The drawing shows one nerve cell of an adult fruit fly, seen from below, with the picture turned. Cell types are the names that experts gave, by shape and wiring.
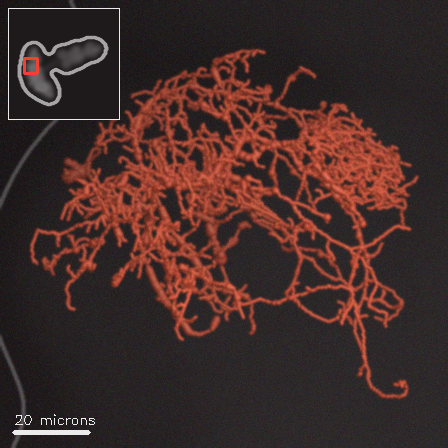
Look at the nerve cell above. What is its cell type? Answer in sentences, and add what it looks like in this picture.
Its cell type is AVLP152. It is a central-brain intrinsic neuron. It lies in the brain. Its cell body lies on the left of the picture. More than a hundred branch ends can be seen.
